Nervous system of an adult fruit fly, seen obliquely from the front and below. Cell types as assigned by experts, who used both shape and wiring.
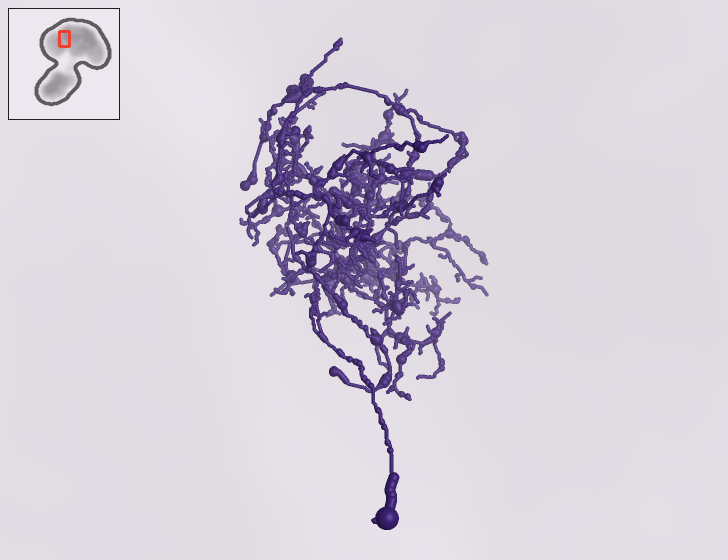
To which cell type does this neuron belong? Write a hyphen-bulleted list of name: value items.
- cell type: AVLP334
